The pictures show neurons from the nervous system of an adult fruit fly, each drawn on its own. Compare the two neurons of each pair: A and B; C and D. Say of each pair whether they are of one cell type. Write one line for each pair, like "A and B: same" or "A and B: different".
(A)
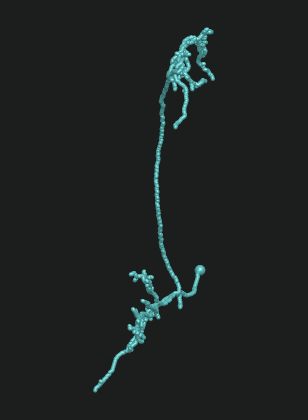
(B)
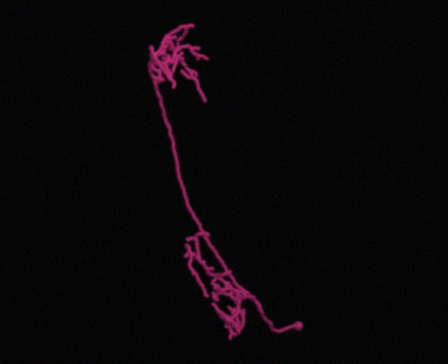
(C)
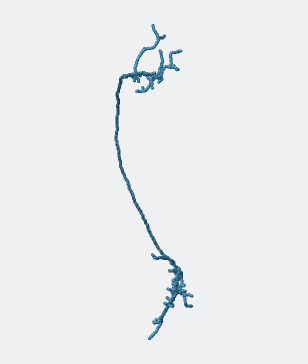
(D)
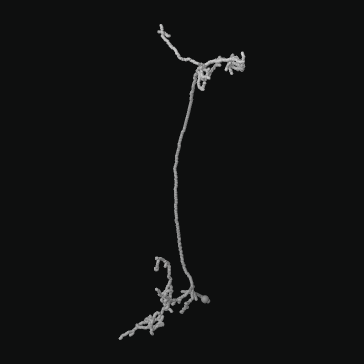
A and B: same
C and D: same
